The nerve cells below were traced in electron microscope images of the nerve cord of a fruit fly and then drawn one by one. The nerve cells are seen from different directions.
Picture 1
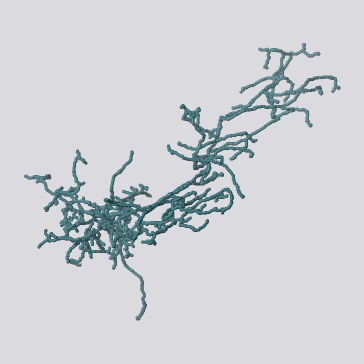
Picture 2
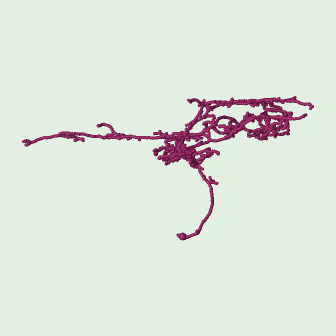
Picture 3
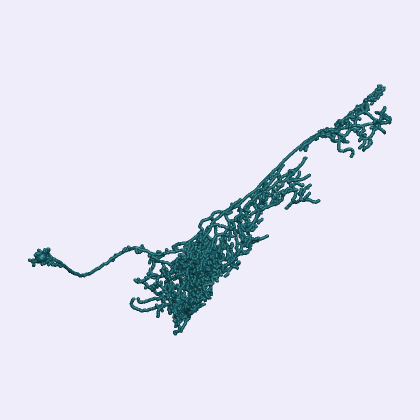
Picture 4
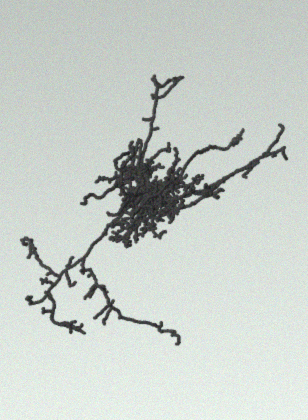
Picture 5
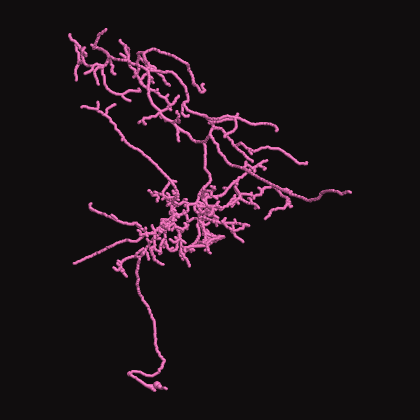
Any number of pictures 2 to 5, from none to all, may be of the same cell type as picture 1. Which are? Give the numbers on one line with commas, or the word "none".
2, 3, 5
